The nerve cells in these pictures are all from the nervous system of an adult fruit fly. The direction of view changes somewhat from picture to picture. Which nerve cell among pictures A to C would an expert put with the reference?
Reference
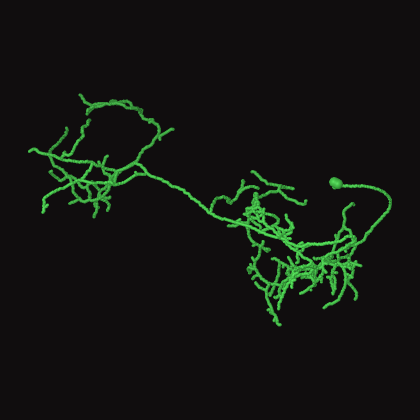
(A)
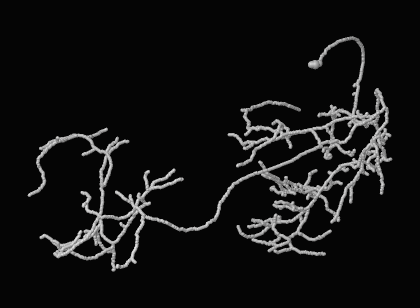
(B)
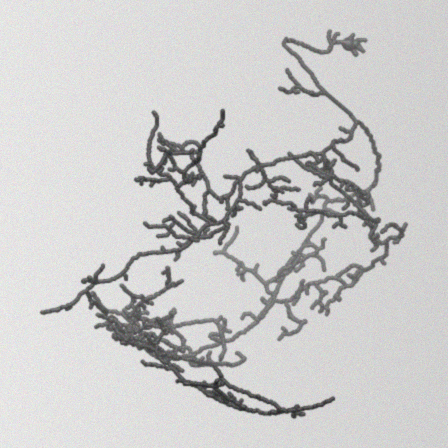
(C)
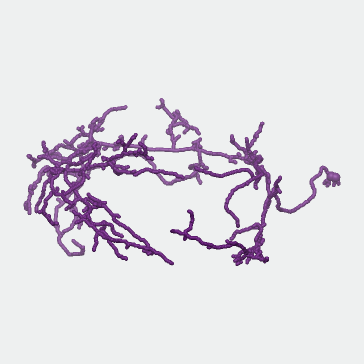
Picture A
